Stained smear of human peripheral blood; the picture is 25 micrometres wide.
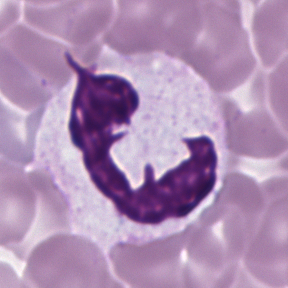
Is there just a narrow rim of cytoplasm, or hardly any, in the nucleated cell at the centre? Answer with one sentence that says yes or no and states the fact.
No, the cell's cytoplasm is ample, not a thin rim.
